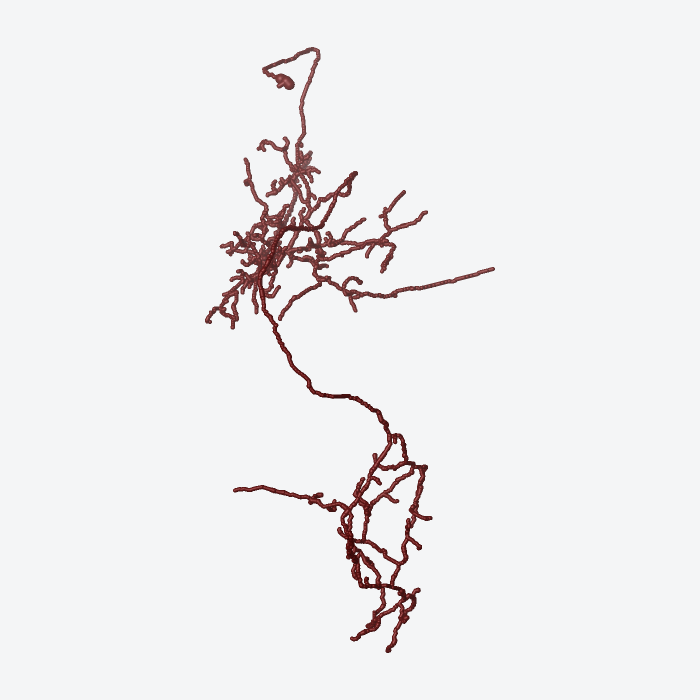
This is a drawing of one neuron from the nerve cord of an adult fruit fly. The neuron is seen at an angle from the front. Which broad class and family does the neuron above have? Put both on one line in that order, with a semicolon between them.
nerve-cord intrinsic neuron; hemilineage 18B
